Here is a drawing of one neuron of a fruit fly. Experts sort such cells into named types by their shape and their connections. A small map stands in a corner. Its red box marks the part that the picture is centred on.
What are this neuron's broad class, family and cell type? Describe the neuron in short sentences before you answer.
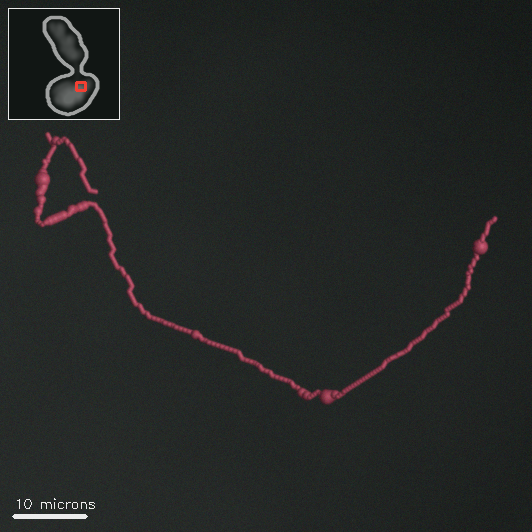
The drawing shows no cell body. From left to right in the picture it spans about 65 microns. It has a dozen or fewer branch ends. It is a sensory neuron entering the brain. Its family is called class mechanosensory. The cell type is BM_InOm.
